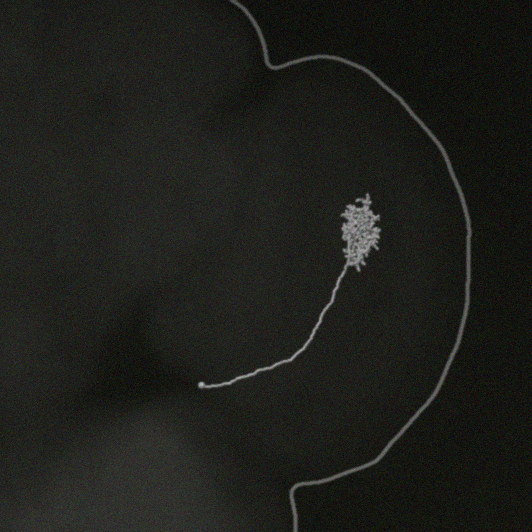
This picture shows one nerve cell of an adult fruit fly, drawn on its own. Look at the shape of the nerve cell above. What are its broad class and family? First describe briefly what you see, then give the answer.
The cell body can be seen at the bottom of the picture. As drawn here it is about as wide as it is tall. It is an optic-lobe intrinsic neuron. Its family is Pm.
